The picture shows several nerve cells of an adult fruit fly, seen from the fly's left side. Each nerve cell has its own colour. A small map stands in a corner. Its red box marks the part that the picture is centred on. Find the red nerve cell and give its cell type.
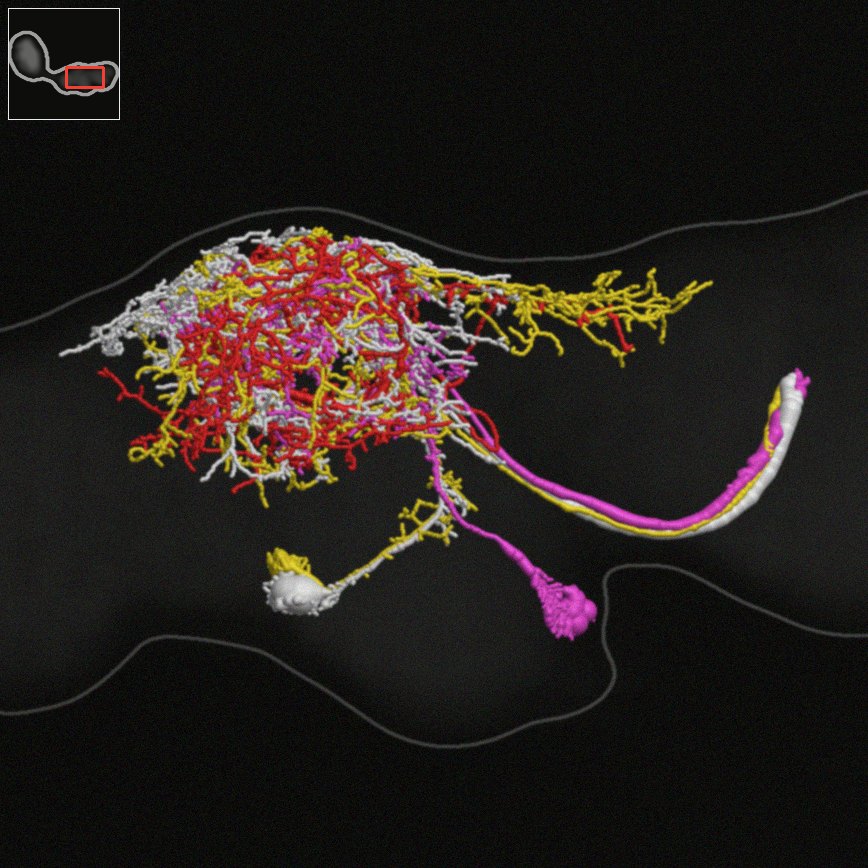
IN19B008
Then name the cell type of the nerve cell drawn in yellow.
ps2 MN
